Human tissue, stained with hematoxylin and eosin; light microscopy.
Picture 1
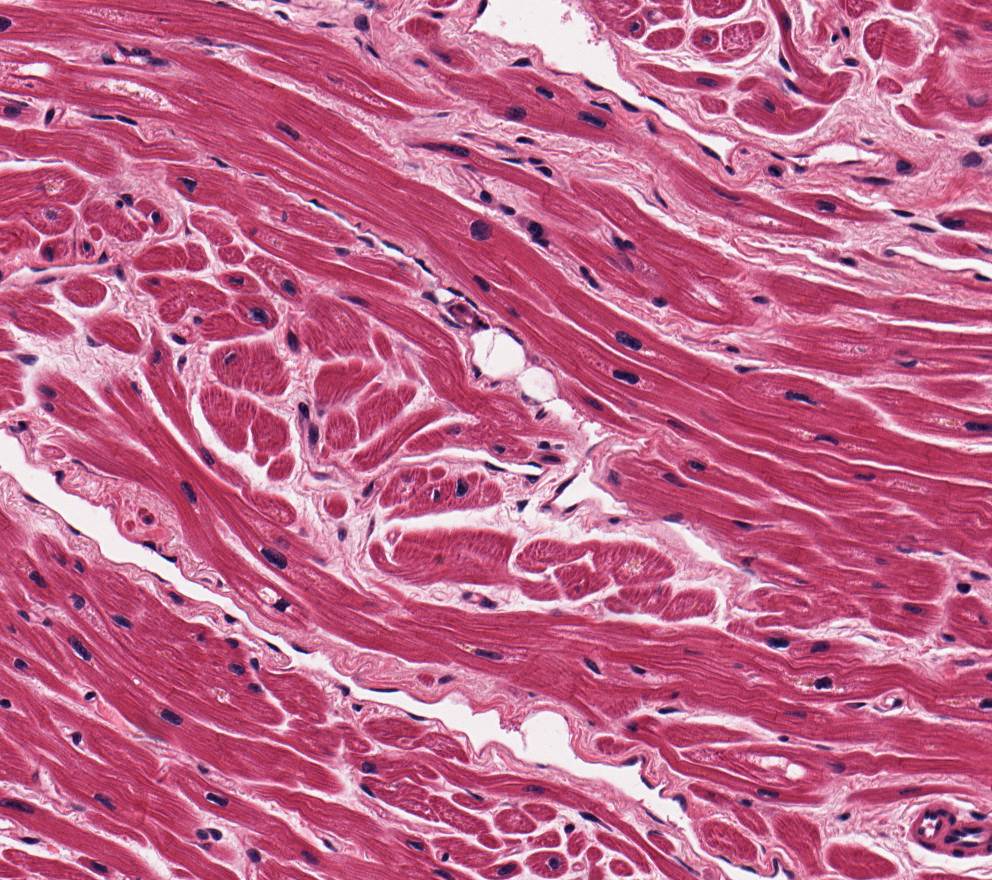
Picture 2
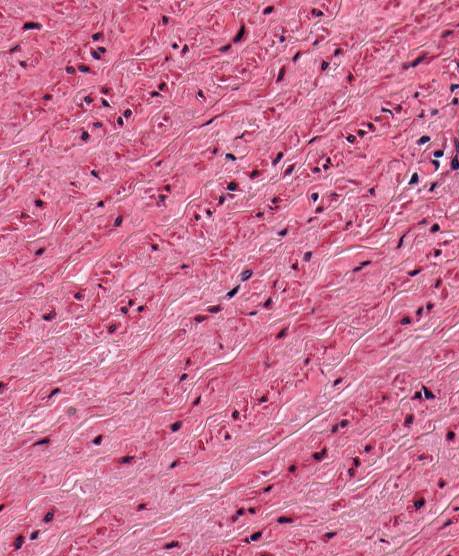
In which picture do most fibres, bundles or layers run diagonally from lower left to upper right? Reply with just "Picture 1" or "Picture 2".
Picture 2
